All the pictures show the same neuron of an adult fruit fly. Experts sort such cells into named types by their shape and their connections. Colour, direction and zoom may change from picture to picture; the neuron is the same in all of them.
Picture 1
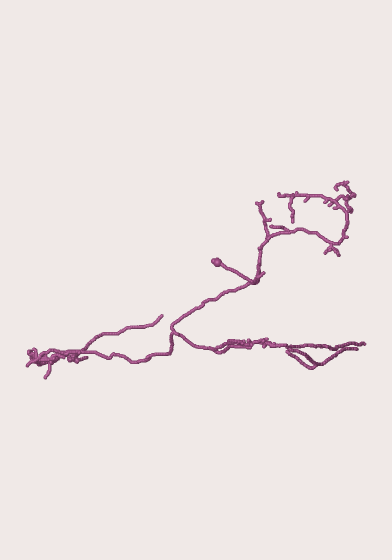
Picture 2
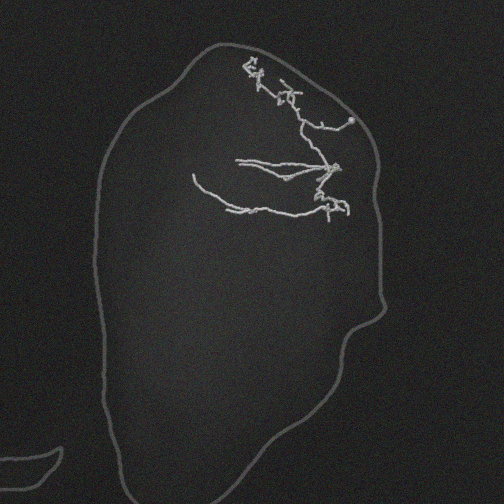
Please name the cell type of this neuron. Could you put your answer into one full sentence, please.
As its cell type, this neuron has PAM09.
